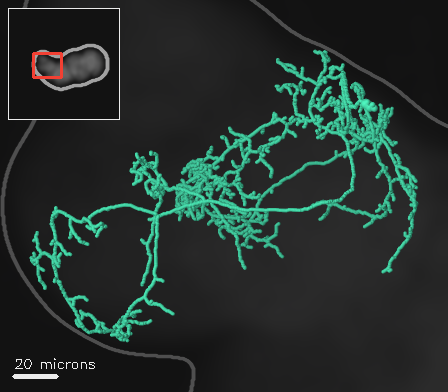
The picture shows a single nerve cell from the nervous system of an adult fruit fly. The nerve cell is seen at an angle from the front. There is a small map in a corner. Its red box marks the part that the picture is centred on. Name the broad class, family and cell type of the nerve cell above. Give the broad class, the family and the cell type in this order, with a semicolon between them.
nerve-cord intrinsic neuron; hemilineage 19B; IN19B027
